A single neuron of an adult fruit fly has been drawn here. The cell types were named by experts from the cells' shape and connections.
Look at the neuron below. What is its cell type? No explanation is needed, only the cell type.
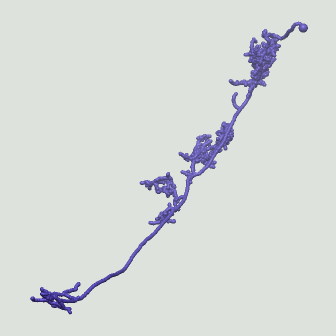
AN09B009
